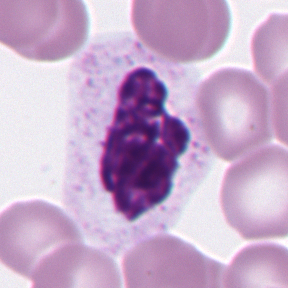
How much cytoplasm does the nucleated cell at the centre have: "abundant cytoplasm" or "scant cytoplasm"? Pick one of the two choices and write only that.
Abundant cytoplasm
